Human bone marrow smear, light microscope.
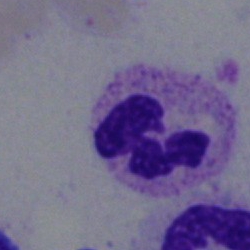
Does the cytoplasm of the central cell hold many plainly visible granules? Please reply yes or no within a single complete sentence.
Yes, there is a large number of visible granules in the cell's cytoplasm.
